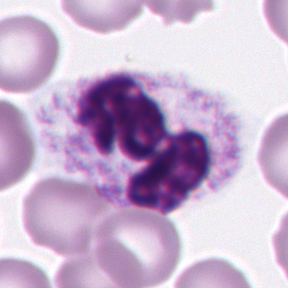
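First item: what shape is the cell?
Oval, wider from side to side than from top to bottom.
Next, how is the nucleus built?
It is divided into curved lobes running diagonally from upper left to lower right, with dense, dark purple, coarsely clumped chromatin.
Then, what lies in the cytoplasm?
Fine lilac granules, scattered throughout.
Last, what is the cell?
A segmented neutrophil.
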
